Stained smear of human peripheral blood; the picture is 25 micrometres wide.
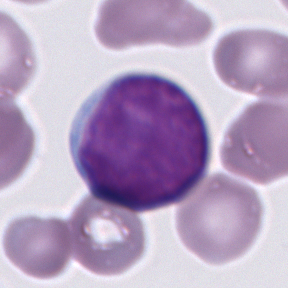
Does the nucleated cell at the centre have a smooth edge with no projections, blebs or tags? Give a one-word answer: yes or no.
Yes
